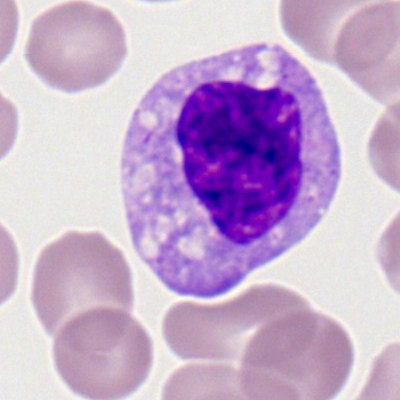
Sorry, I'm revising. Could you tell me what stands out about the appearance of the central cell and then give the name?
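The nucleus lies off-centre, toward the upper right of the cell. The cytoplasm is a pale greyish lilac-blue. Many small clear vacuoles are scattered through it. Fine pinkish-purple granules are also sprinkled throughout the cytoplasm. The cell is a monocyte.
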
